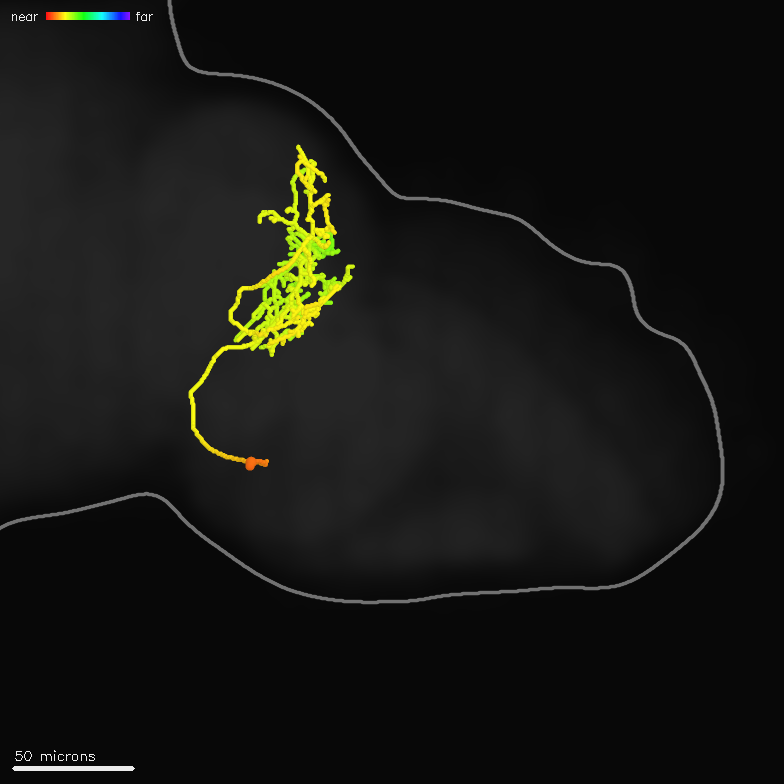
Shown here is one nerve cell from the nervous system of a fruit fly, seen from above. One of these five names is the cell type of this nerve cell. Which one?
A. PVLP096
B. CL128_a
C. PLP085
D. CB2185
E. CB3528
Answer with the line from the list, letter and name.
E. CB3528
